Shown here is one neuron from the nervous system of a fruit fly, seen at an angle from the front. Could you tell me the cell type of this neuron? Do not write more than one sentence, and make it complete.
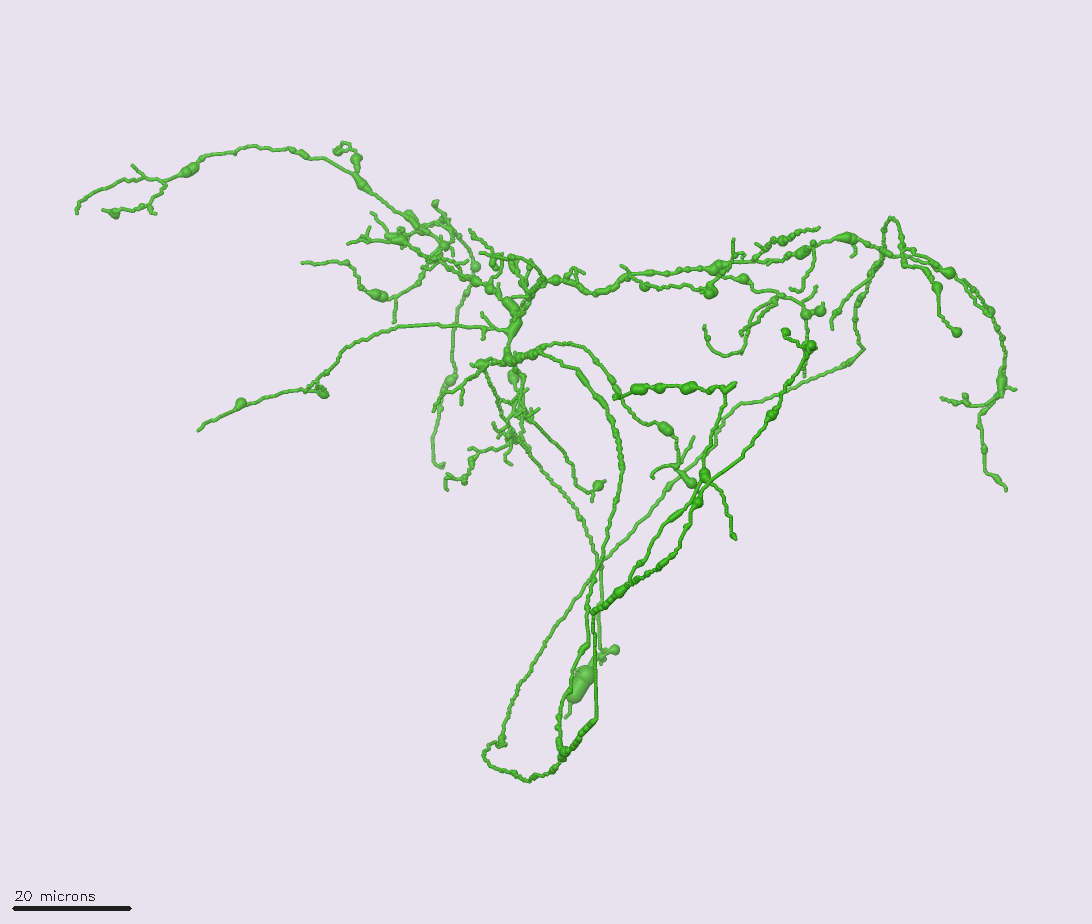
The cell type IN12B045 includes this neuron.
